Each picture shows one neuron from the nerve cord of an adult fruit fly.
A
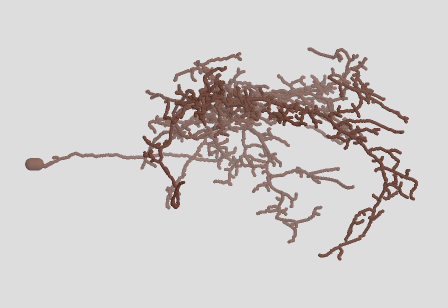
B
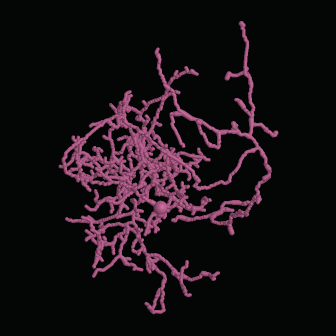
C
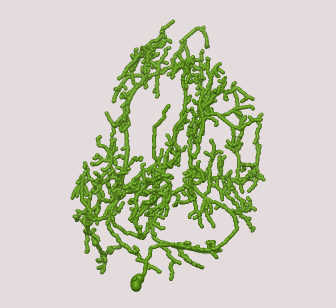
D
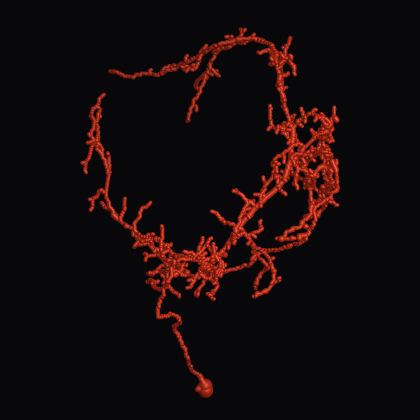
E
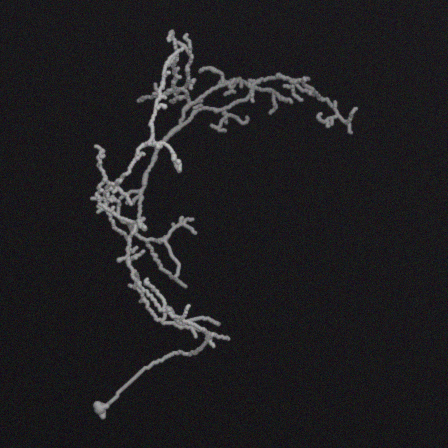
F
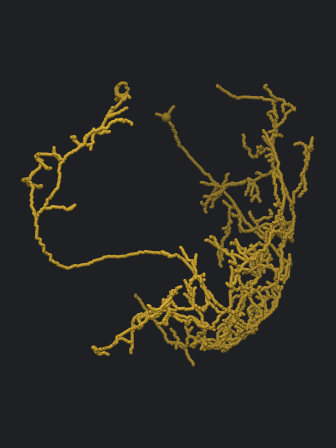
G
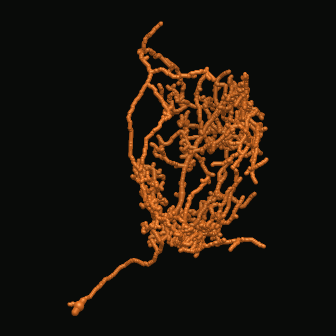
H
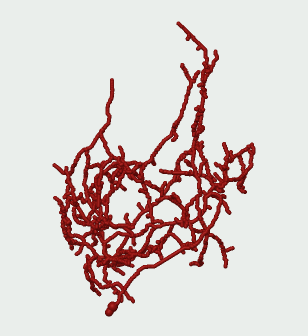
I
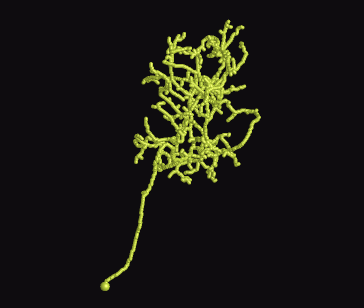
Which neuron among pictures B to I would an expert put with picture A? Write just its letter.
C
